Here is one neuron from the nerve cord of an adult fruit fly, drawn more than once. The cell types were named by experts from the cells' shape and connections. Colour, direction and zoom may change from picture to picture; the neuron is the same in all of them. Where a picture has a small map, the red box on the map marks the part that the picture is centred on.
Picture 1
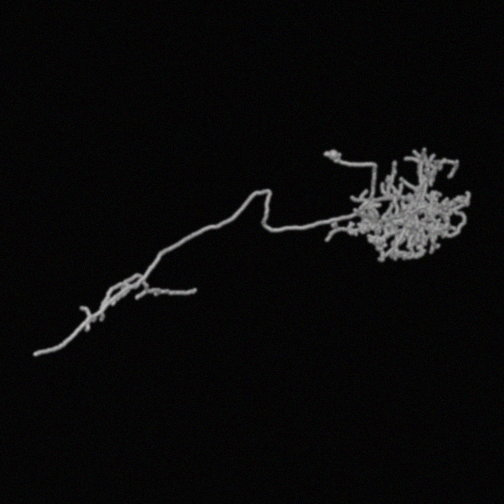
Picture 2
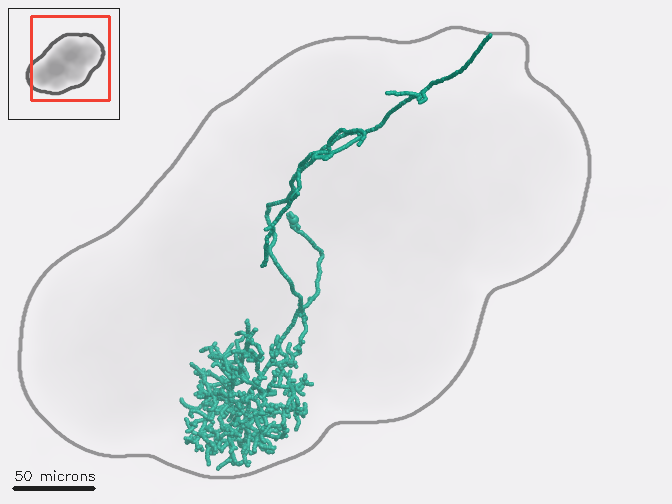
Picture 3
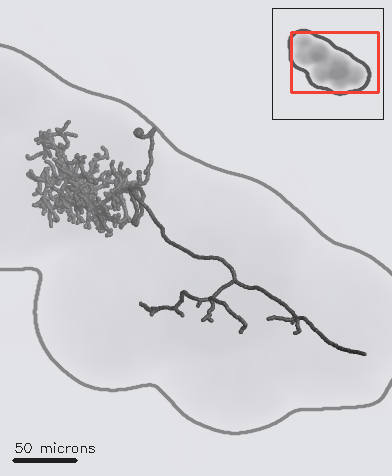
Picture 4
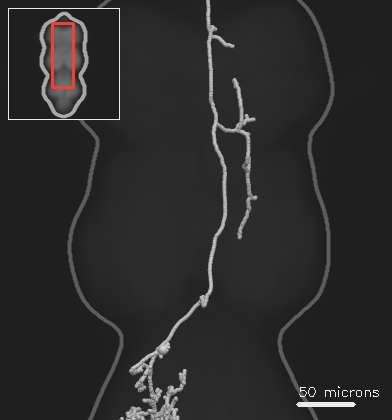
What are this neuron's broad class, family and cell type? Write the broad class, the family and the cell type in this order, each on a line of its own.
ascending neuron
hemilineage 18B
AN18B019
